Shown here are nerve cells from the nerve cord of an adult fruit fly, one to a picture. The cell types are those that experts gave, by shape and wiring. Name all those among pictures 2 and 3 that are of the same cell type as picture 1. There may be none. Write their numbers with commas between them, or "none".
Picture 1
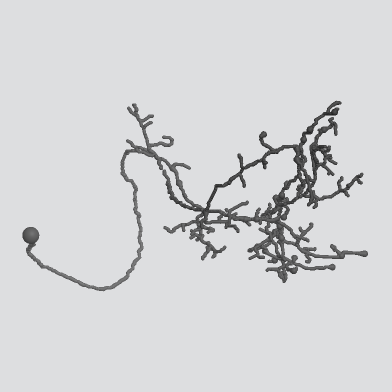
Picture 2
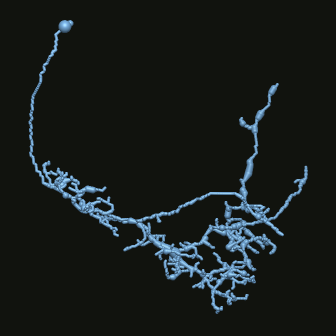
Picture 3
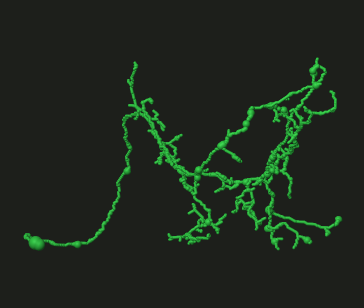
3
